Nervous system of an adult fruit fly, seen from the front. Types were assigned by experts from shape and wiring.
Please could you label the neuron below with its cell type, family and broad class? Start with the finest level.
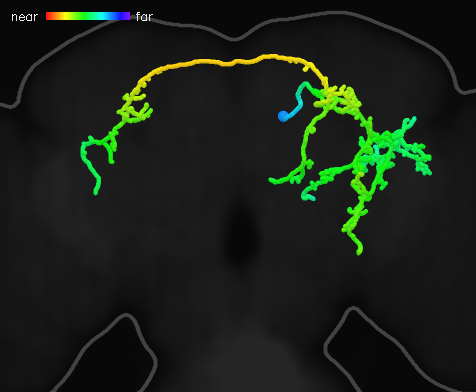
pC1_2b; hemilineage DM4_dorsal; central-brain intrinsic neuron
